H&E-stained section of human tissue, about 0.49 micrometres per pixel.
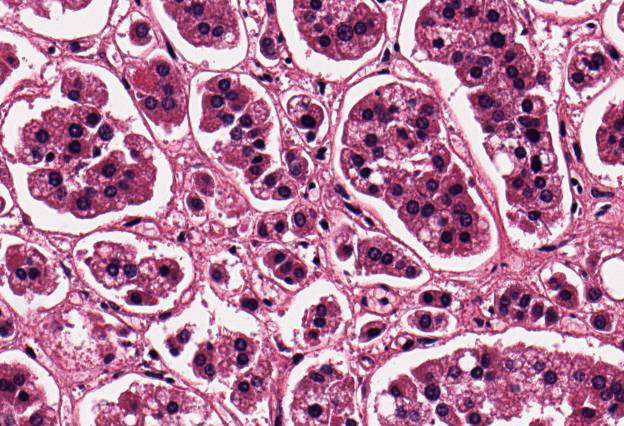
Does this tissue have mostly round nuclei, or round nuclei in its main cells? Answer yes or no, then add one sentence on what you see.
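Yes. The nest cells have round, dark nuclei, mostly one per cell, set in plentiful cytoplasm.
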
